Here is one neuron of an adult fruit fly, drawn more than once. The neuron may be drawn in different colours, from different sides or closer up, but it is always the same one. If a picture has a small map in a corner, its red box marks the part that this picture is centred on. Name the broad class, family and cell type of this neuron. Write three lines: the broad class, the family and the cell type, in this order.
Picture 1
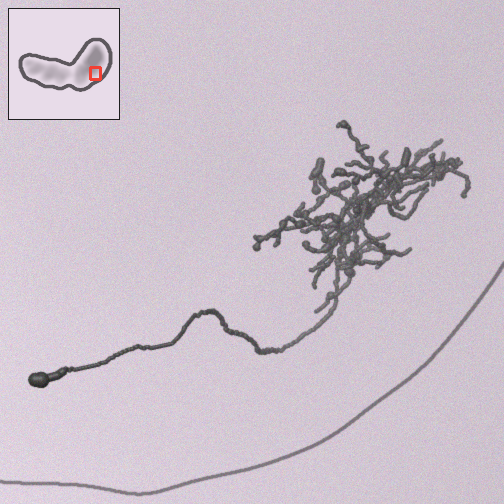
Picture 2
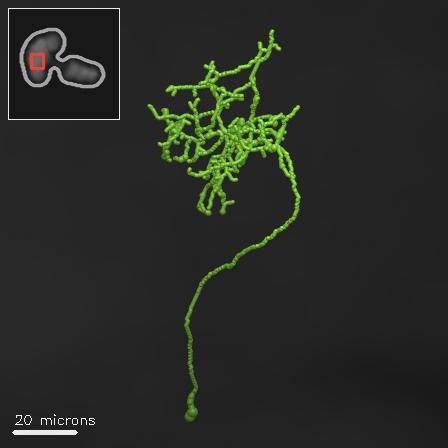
central-brain intrinsic neuron
hemilineage MD_SA1
GNG269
